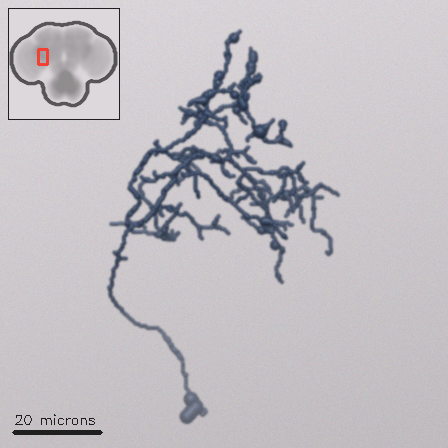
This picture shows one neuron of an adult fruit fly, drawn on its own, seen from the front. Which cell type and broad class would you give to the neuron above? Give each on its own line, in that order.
CB3233
central-brain intrinsic neuron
